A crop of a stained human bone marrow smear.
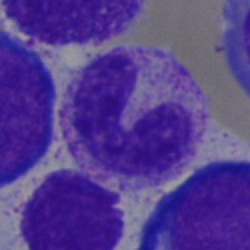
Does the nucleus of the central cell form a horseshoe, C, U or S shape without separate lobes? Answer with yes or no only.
Yes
